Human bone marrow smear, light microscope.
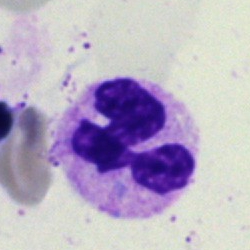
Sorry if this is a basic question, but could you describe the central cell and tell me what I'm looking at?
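Three lobes make up the nucleus here. Around it, the outline of the cell is round and smooth. The cytoplasm has a fine, faintly granular texture, and I find no vacuoles in it. It is a segmented neutrophil.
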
